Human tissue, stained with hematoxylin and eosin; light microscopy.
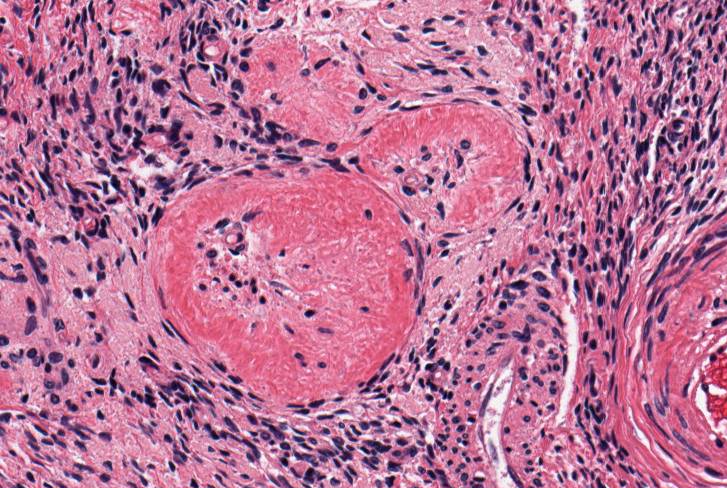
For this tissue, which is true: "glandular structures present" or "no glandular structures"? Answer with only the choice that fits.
No glandular structures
